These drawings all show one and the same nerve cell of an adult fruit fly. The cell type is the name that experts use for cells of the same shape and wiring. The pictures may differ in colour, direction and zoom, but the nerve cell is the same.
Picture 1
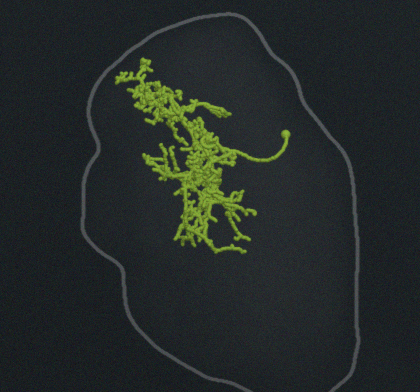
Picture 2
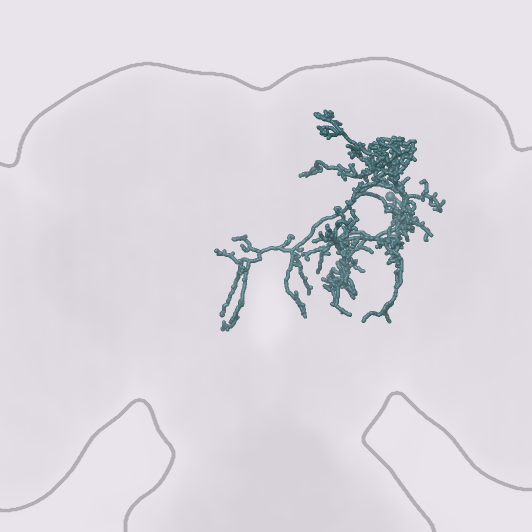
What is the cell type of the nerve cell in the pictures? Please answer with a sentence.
The cell type is SIP126m_b.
